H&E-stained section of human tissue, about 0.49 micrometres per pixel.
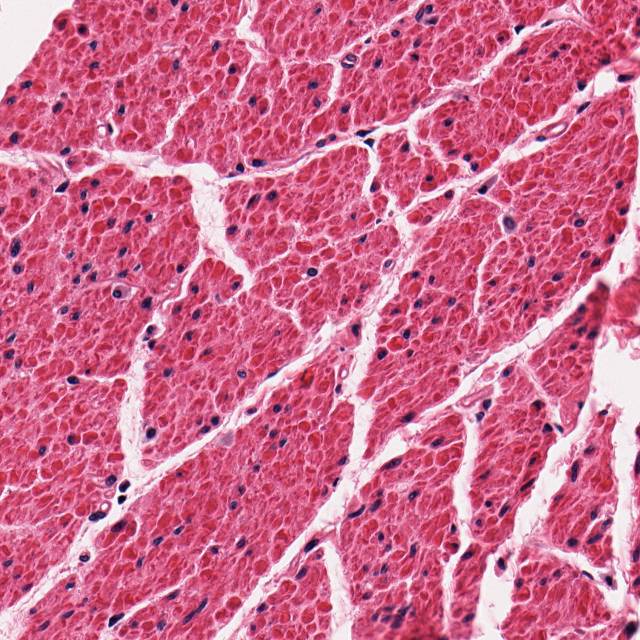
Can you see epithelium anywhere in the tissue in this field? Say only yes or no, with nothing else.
No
